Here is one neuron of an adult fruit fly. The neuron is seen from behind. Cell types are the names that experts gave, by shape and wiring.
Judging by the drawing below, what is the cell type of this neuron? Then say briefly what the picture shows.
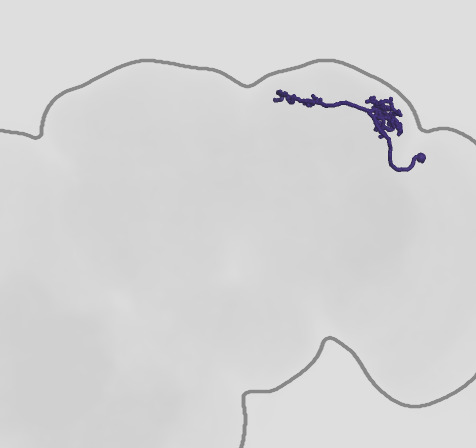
It is of cell type CB1365. It is a central-brain intrinsic neuron. As drawn here it is wider than it is tall.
